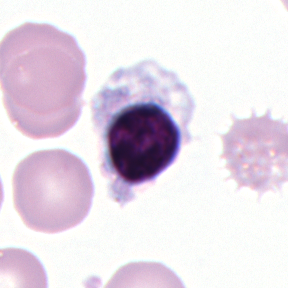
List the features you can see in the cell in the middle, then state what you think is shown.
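First, the chromatin: dense and dark purple. The cytoplasm is pale greyish-blue, and most of it lies above the nucleus, which sits low in the cell. The outline is irregular, with fine ragged projections. This is a normoblast.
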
